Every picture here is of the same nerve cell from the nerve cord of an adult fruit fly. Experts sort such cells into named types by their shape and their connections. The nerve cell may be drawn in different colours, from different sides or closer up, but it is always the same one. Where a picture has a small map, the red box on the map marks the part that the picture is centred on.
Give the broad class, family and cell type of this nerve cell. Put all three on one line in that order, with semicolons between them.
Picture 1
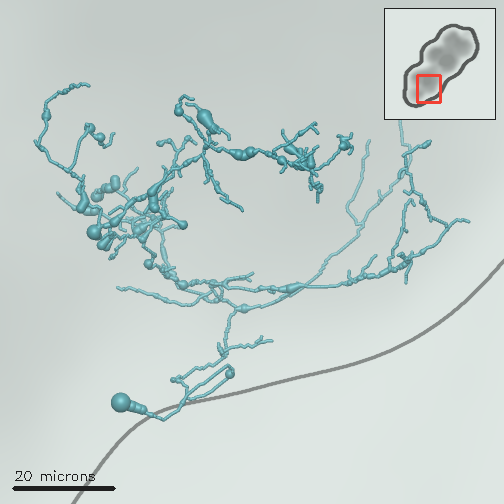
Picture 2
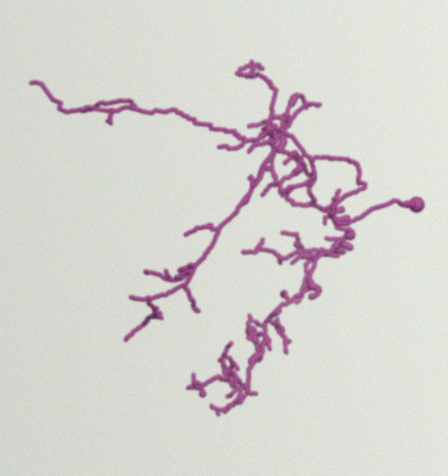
nerve-cord intrinsic neuron; hemilineage 19A; IN19A110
